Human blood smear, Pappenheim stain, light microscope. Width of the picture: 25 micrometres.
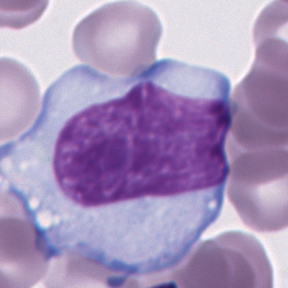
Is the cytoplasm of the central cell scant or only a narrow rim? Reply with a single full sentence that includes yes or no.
No, around the nucleus lies a wide area of cytoplasm.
